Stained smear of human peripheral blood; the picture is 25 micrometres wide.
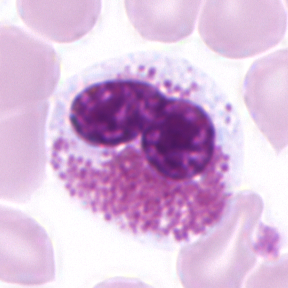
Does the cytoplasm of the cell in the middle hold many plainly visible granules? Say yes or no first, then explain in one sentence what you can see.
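Yes. The cytoplasm holds many round pinkish-red granules.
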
